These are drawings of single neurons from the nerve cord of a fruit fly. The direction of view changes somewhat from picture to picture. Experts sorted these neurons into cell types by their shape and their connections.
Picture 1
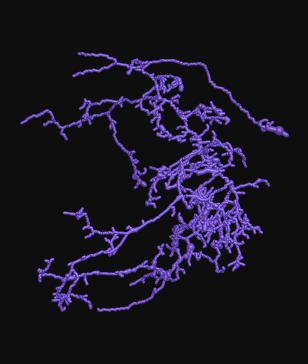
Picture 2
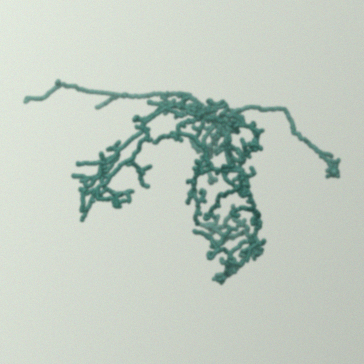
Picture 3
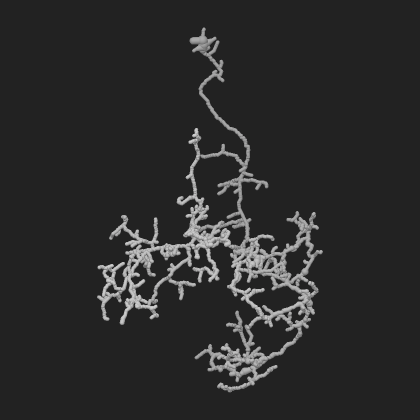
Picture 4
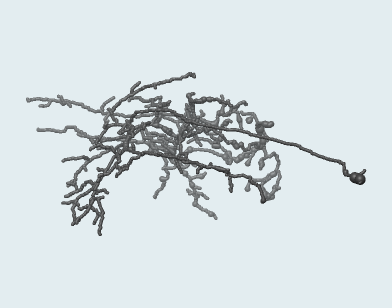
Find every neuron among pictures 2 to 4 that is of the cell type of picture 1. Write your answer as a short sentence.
Picture 2 is of the same cell type.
